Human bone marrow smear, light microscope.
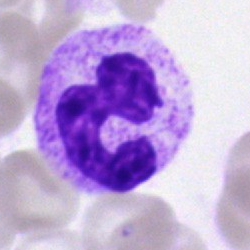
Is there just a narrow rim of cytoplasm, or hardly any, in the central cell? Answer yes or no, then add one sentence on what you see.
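No. The cytoplasm is plentiful and pale lilac.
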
